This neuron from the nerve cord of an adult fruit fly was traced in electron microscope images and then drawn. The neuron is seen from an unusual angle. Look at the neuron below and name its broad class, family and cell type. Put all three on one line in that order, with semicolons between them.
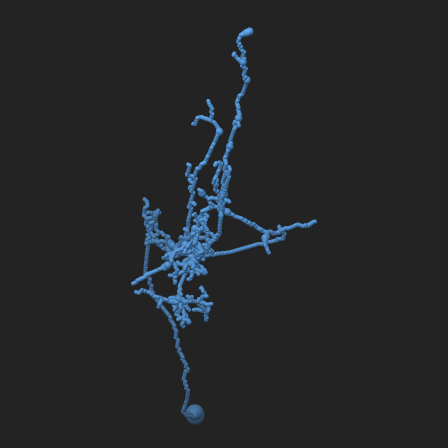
nerve-cord intrinsic neuron; hemilineage 20A.22A; IN20A.22A079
